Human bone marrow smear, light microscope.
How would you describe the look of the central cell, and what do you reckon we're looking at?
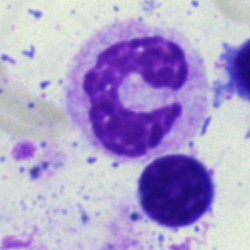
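This cell has a round, smooth outline. Its nucleus forms a thick C-shaped band, open toward the right. The chromatin is dark purple and coarsely clumped. No vacuoles are seen in the cytoplasm. This is a band neutrophil.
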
